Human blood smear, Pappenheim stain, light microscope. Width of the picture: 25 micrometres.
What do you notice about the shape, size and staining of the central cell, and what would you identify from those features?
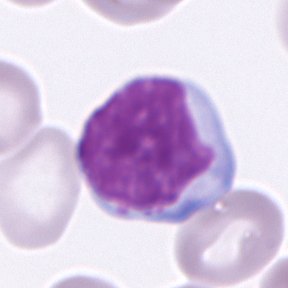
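You'll notice the nucleus sits off-centre toward the left, and its right edge is uneven, with a slight notch. The chromatin is dense purple, broken up by small paler patches. Around it the cytoplasm is pale blue, going deeper blue out at the cell margin. Size-wise, the cell is about 14 micrometres across and the nucleus about 11 micrometres, filling about 70% of the cell's area. It's a large granular lymphocyte.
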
